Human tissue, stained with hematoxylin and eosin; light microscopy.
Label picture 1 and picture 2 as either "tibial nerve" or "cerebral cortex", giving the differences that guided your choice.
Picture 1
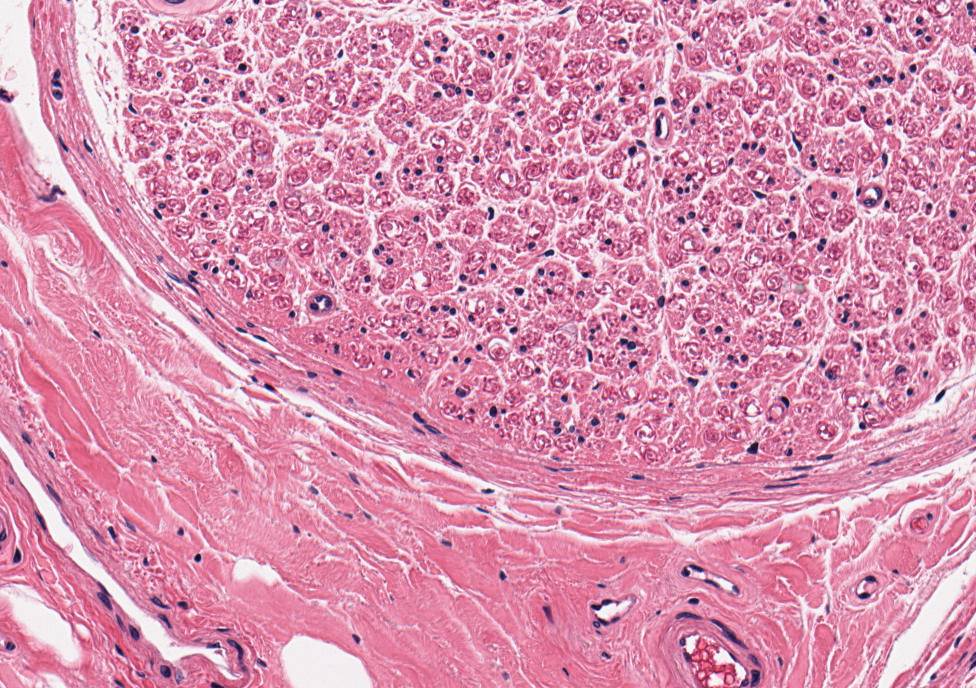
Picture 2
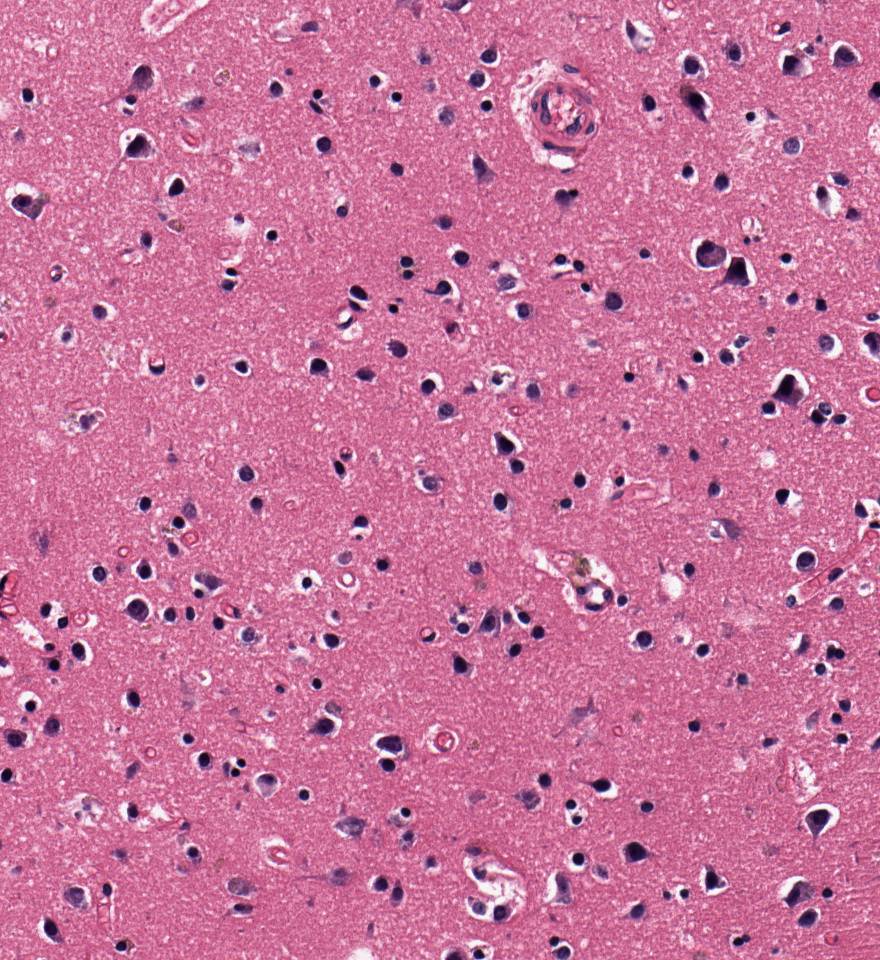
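Picture 1 is tibial nerve; picture 2 is cerebral cortex. In the tibial nerve, a large rounded bundle of closely packed fibres fills the upper part of the field, wrapped in a thin sheath of several concentric layers of flattened cells with slender elongated nuclei. Outside the sheath, dense, wavy, eosinophilic collagen with only sparse elongated nuclei curves around the bundle below and to the left, and a small vessel holding red blood cells lies at the lower right. The cerebral cortex, by contrast, is a continuous, finely granular pink background across the whole field, with small cells scattered singly and fairly evenly. Most of its nuclei are small, round and densely dark-staining, many sit within a clear, empty halo, and scattered dark cells have an angular, triangular outline.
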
